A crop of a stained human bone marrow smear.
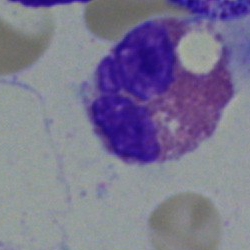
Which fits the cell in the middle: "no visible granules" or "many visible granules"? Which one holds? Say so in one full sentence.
In the cytoplasm of this cell, many granules are visible.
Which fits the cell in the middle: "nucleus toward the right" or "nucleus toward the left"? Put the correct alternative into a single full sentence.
Toward the left side of the cell sits its nucleus.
